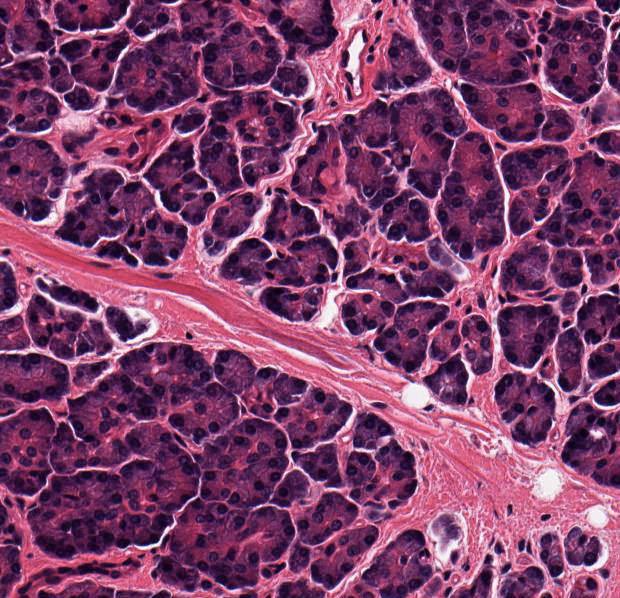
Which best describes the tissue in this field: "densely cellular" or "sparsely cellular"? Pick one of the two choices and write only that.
Densely cellular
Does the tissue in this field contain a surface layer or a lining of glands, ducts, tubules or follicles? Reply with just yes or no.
Yes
